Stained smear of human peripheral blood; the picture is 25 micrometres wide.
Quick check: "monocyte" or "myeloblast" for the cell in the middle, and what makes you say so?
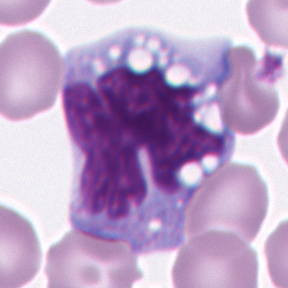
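I'd call this a monocyte. The folded nucleus takes up more than half of the cell, and its chromatin runs in a fine, lacy pattern of strands rather than coarse dark blocks. The cytoplasm looks pale grey-blue. Several round, clear vacuoles sit along the upper and right edges of the nucleus.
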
